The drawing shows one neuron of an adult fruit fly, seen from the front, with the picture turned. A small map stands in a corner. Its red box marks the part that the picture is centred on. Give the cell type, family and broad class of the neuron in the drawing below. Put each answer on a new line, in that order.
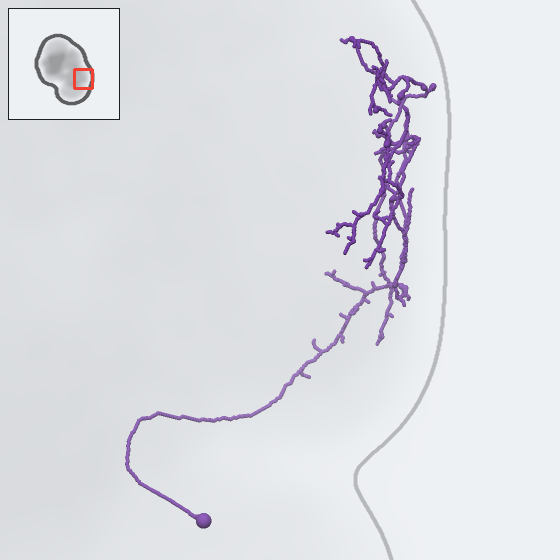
CB1181
hemilineage LHa3
central-brain intrinsic neuron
